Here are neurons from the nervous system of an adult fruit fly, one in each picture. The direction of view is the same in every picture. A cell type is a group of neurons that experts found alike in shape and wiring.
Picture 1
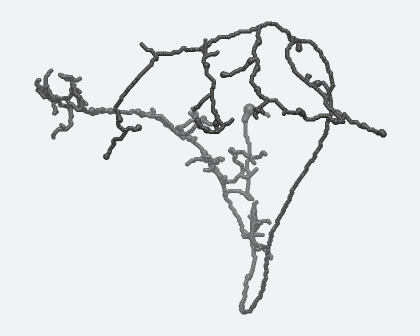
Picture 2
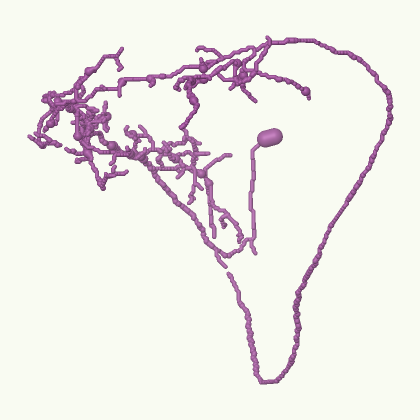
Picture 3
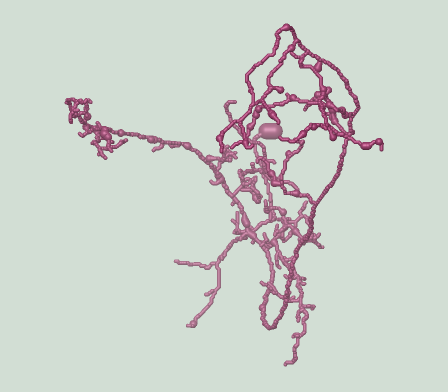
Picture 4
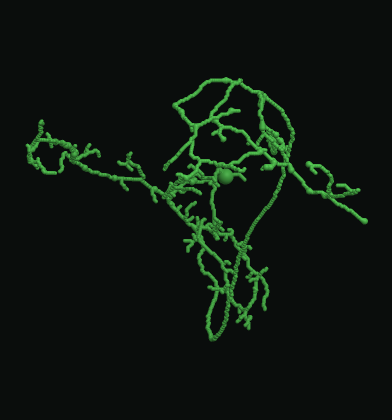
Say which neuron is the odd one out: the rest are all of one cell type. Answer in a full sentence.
Picture 2 shows a neuron of another cell type.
